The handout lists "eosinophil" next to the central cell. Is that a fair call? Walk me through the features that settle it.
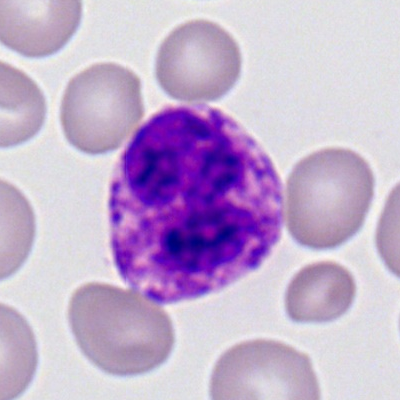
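First, the outline: roughly round, with a smooth edge and no surface projections. Second, the cytoplasm: pale pink-lilac, showing most widely along the left and lower edges, with no clear vacuoles. Third, the nucleus: coarsely clumped, dark purple chromatin and no nucleoli. Fourth, the granules: dark purple, scattered through the cytoplasm and over the nucleus.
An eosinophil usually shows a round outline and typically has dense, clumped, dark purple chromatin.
So outline and chromatin fit eosinophil, but they do not set it apart.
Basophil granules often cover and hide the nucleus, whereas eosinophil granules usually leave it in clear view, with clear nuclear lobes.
The granules lying over the nucleus here go with basophil and against eosinophil. The name that fits is basophil, not eosinophil.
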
